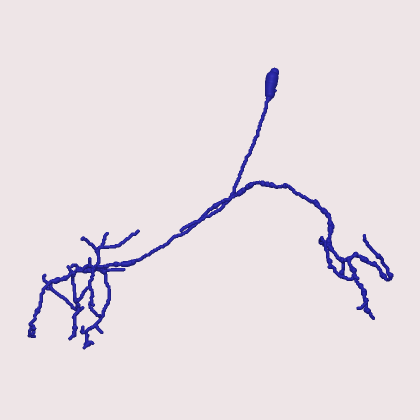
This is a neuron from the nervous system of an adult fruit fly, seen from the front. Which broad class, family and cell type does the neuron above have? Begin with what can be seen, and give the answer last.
In this view it is wider than it is tall. Its broad class is nerve-cord intrinsic neuron. The family is hemilineage 11A. The cell type is IN11A039.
